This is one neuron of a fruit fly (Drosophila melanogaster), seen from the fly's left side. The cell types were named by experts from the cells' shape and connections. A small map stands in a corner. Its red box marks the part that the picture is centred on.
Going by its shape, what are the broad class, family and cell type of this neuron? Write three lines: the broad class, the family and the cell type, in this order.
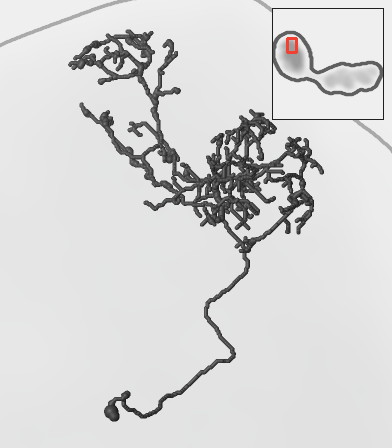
central-brain intrinsic neuron
hemilineage LHa2
CB1104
